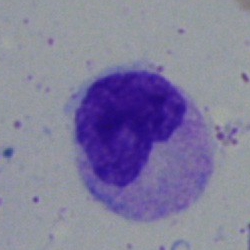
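Metamyelocyte in a stained human bone marrow smear. Its outline looks round, and the nucleus lies off-centre, toward the upper left of the cell. Looking closely, I can make out no distinct nucleolus in that nucleus. The cytoplasm appears pale lilac-pink.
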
